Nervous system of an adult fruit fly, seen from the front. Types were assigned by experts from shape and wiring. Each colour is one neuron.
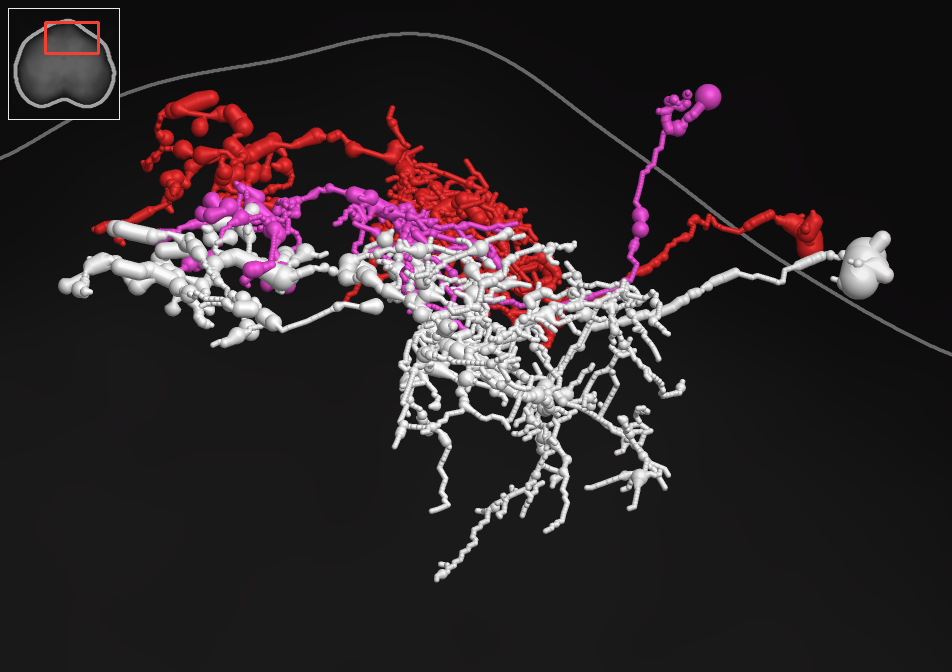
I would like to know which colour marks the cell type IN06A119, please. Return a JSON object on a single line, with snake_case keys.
{"colour": "magenta"}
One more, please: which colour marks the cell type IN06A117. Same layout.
{"colour": "red"}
